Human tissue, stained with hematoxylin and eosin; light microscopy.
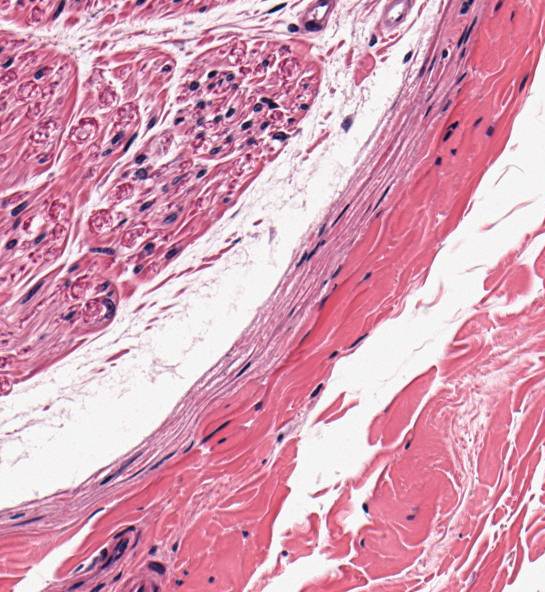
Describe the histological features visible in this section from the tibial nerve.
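Compact wavy fibrous tissue forms a band crossing the field diagonally, lower left to upper right. Nuclei in this band elongated, aligned parallel to its course. Upper left: several small bundles of tightly packed round profiles cut in cross section. Small dark nuclei scattered between the round profiles within these bundles.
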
